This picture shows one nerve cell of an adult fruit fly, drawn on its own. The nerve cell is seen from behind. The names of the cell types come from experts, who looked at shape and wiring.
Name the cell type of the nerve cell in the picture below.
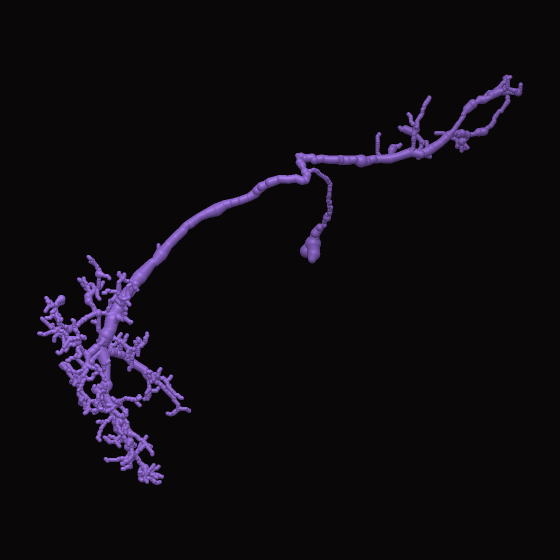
LC4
